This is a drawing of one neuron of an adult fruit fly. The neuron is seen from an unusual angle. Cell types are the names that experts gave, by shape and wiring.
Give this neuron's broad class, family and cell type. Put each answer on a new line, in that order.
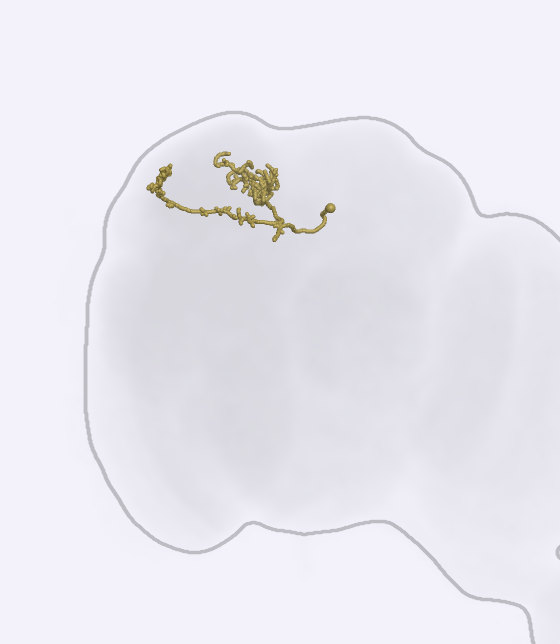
central-brain intrinsic neuron
hemilineage DM3_dorso_lateral
SMP317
